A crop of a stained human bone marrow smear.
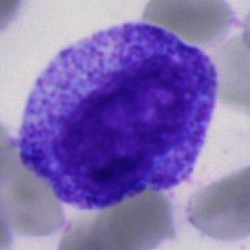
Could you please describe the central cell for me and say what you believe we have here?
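A roughly oval outline, slightly uneven at the edge, encloses a nucleus that stains dark purple and looks dense. The widest band of cytoplasm lies to the left of the nucleus, and no clear vacuoles appear in it. This is a promyelocyte.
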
